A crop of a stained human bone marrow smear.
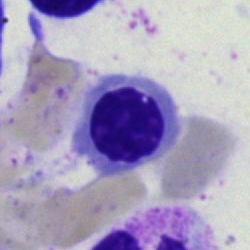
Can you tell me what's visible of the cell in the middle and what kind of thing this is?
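The first thing I notice is the chromatin: dense, dark purple and coarsely clumped, with no nucleolus visible in the nucleus. The cytoplasm is pale blue, and I find no visible granules in it. This one is an erythroblast.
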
